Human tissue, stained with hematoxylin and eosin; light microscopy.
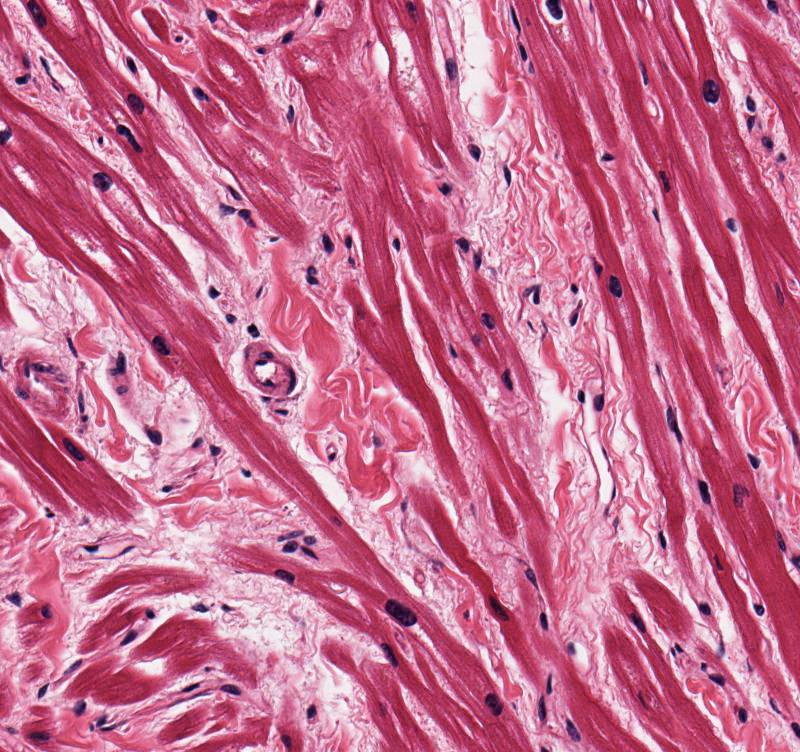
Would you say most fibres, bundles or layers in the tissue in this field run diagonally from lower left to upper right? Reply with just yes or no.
No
